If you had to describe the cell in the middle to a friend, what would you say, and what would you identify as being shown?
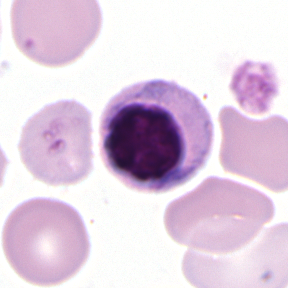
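Here the nucleus is round, and I can find no indentation in it. Its chromatin is dark purple and coarsely clumped, and no nucleoli are visible. Nor do I see any vacuoles in the cytoplasm. So this cell is a normoblast.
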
